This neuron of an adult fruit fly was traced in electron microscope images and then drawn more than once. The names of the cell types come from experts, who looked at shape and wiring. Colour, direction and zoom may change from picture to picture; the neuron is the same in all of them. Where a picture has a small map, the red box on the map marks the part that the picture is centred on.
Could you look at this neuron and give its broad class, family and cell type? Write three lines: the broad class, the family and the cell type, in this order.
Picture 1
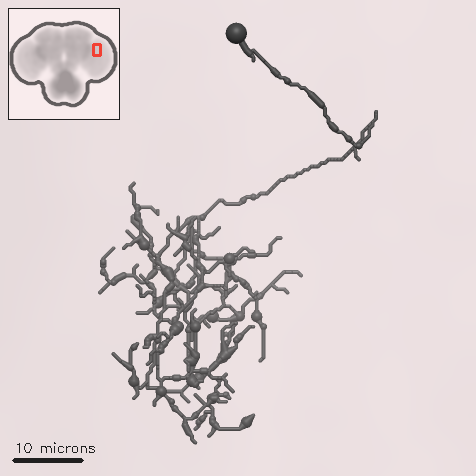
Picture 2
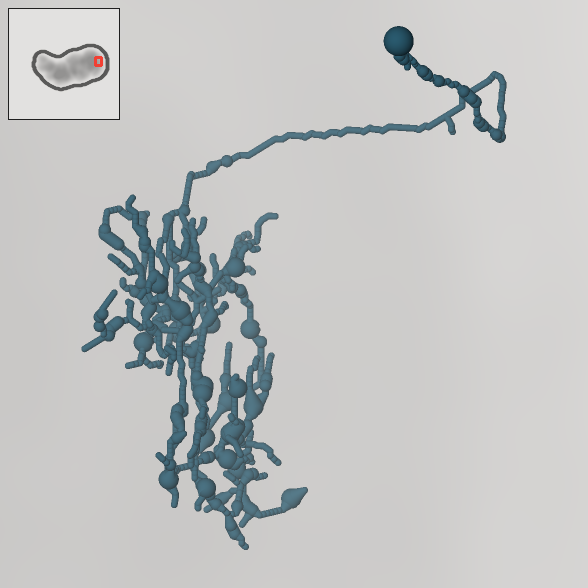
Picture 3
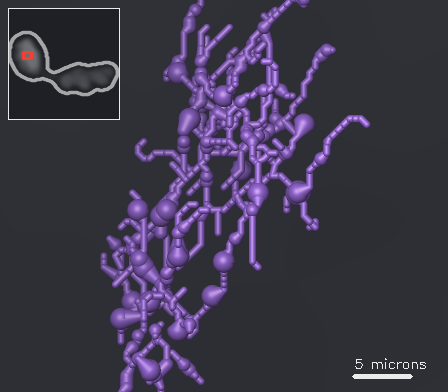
optic-lobe intrinsic neuron
Cm
Cm5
